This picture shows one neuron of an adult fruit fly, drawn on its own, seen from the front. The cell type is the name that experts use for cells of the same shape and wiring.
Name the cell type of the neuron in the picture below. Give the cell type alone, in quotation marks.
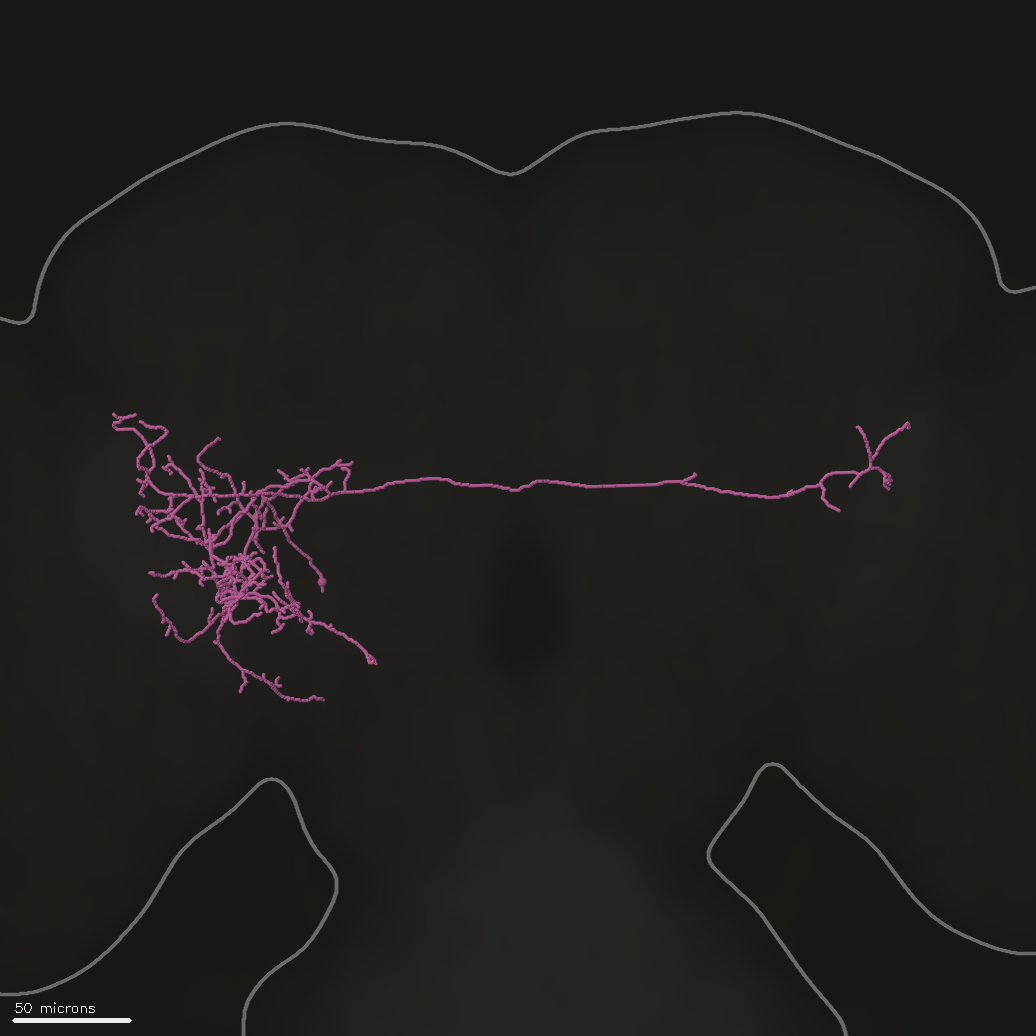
"PVLP125"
